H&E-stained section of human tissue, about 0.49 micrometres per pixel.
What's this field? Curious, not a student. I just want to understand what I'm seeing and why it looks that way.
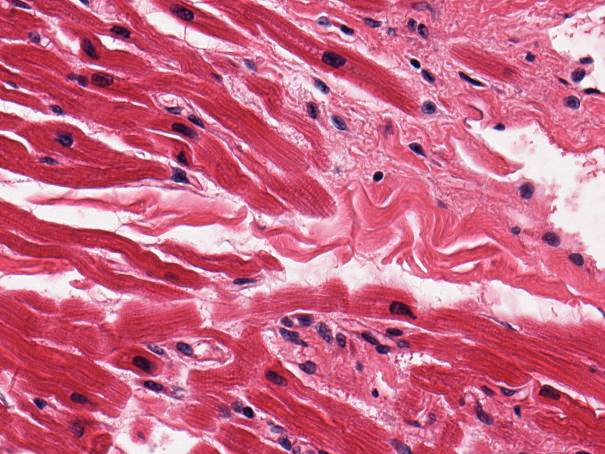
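That's myocardium, its fibres mostly running diagonally from upper left to lower right. The giveaway is fibres that branch and join their neighbours, with central oval nuclei in deep red-pink cytoplasm.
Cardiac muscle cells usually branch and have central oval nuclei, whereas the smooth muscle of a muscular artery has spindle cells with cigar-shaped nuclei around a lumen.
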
